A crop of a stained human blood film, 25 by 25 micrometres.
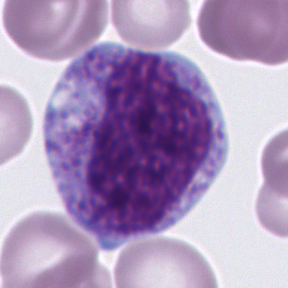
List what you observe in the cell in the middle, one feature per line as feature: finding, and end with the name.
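Nucleus: one single mass, with no lobes.
Position: off-centre, toward the right of the cell.
Nucleoli: none clearly visible.
Cytoplasm: pale grey-blue.
Name: promyelocyte.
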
